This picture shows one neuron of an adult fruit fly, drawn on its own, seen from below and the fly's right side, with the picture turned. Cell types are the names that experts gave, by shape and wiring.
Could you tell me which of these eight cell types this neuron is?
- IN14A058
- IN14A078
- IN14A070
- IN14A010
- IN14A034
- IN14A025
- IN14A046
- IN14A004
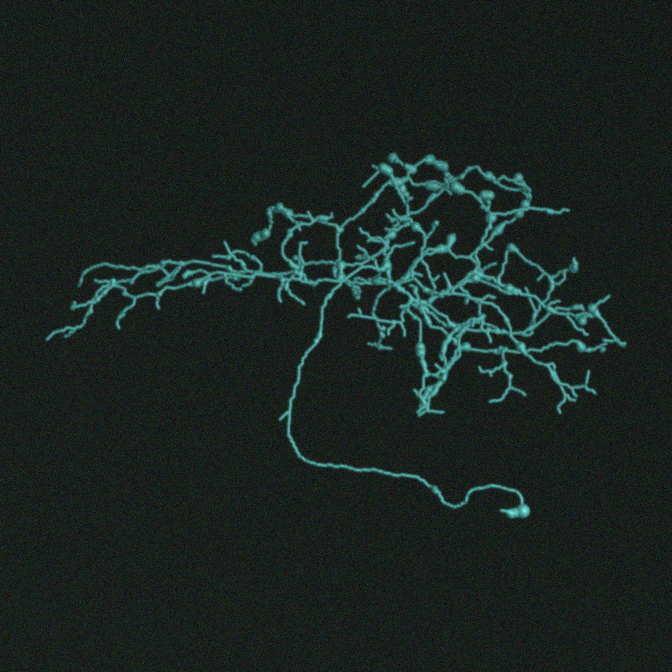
IN14A058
